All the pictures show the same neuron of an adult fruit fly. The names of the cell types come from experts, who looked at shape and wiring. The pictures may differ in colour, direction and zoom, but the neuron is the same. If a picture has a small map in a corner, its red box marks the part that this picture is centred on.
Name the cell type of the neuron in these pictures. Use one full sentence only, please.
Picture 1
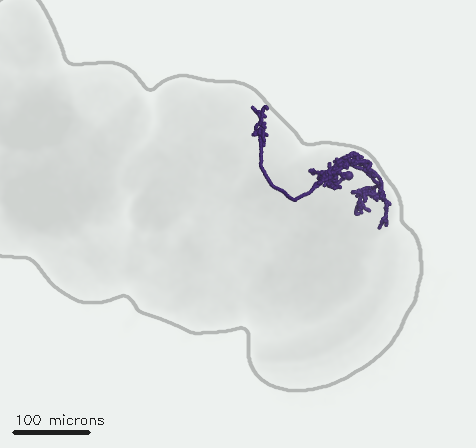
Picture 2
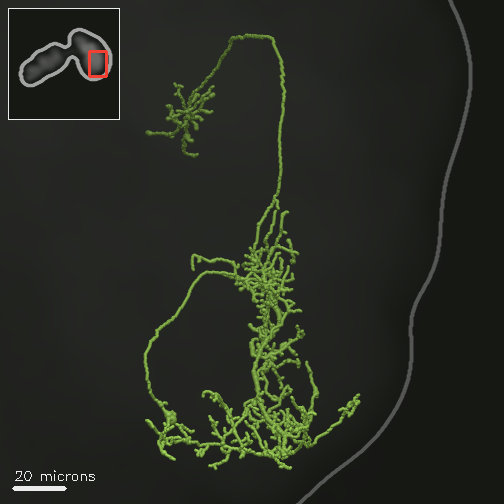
The neuron has LHPV5e2 as its cell type.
